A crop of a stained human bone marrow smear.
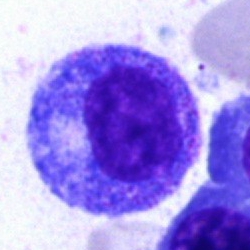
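Promyelocyte with deep blue cytoplasm that is widest on the left side of the cell. Just left of the nucleus, you can find a pale clear area in that cytoplasm. Take your time and fine reddish-purple granules come into view, scattered through the cytoplasm.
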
